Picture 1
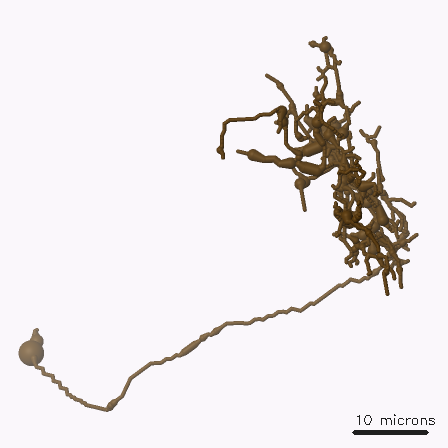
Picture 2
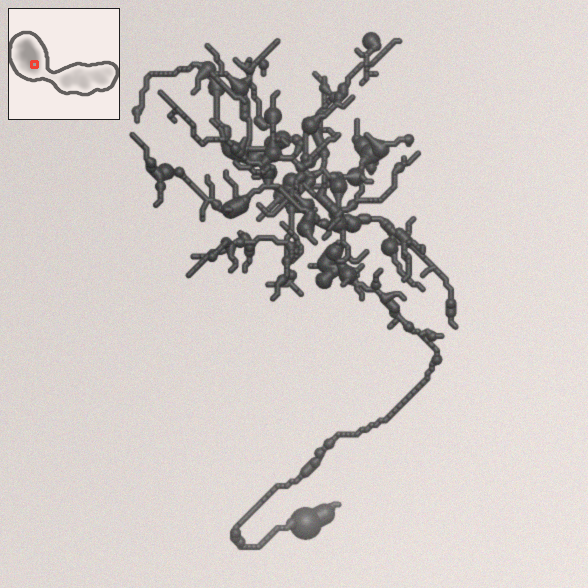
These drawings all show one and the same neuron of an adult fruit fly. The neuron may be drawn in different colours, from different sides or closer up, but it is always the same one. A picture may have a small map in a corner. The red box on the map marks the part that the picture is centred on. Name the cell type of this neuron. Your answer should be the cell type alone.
Cm3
